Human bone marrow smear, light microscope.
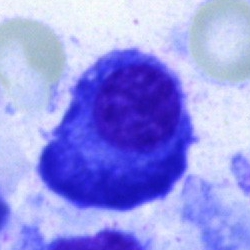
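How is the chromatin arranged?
It is clumped into darker patches separated by lighter areas.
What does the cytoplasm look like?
It is abundant and stains a deep blue, with a paler band lying along the lower left side of the nucleus.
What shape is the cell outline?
Irregular, with the cell broadest in its lower part.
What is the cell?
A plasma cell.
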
